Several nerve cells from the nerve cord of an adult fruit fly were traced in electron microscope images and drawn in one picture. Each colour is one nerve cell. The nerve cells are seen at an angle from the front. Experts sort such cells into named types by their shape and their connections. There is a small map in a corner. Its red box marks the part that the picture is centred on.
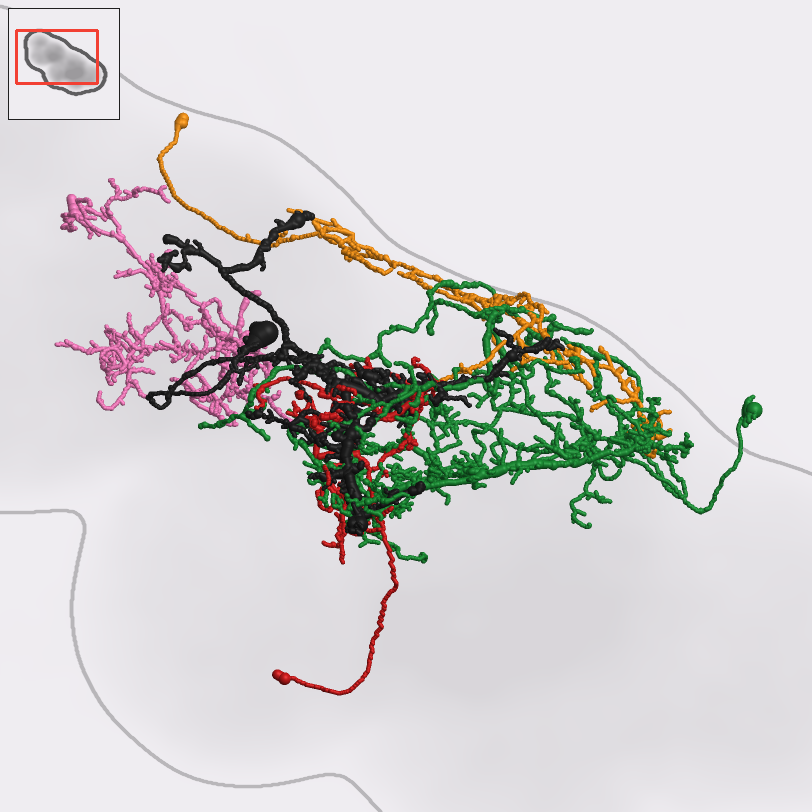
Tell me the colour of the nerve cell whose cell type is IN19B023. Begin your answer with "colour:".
colour: green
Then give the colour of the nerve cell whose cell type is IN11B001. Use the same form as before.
colour: black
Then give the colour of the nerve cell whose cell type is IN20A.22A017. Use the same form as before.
colour: pink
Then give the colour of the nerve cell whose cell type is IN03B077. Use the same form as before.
colour: red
